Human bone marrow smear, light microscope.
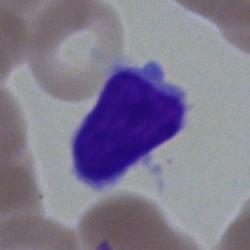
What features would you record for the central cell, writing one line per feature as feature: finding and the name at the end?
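Nucleus: dark-staining, filling nearly the whole cell
Cytoplasm: scant, with no broad rim around the nucleus
Chromatin: dense, deep purple
Edge: a small rounded bleb projecting from the upper edge
Name: lymphocyte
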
